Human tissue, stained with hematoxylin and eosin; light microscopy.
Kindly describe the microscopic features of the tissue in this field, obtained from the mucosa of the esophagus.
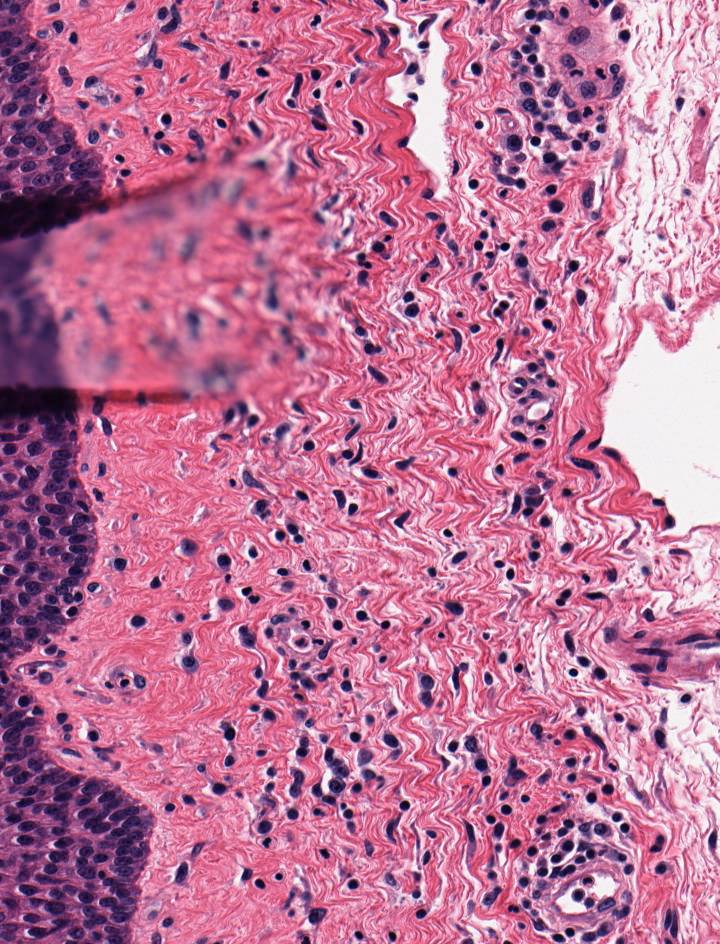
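At the left edge you'll see stratified epithelium, with many layers of crowded, dark-staining nuclei. Notice that its boundary with the stroma undulates instead of running straight. In the stroma, the pink collagen fibres are distinctly wavy. Small, dark, round to oval nuclei are scattered all through it.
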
